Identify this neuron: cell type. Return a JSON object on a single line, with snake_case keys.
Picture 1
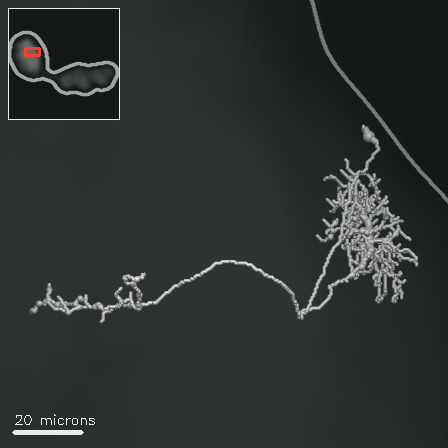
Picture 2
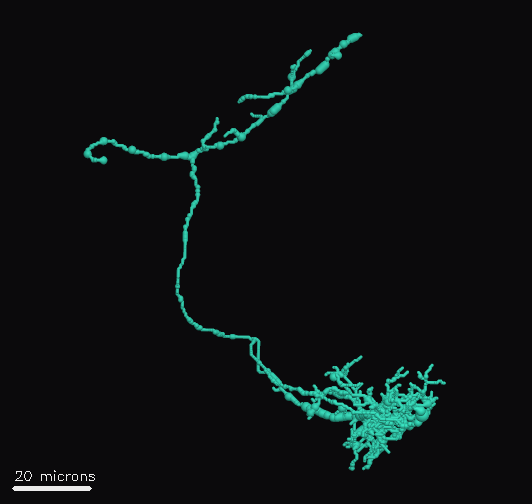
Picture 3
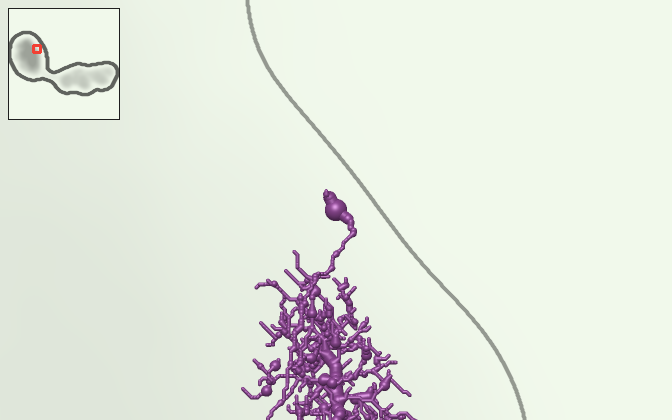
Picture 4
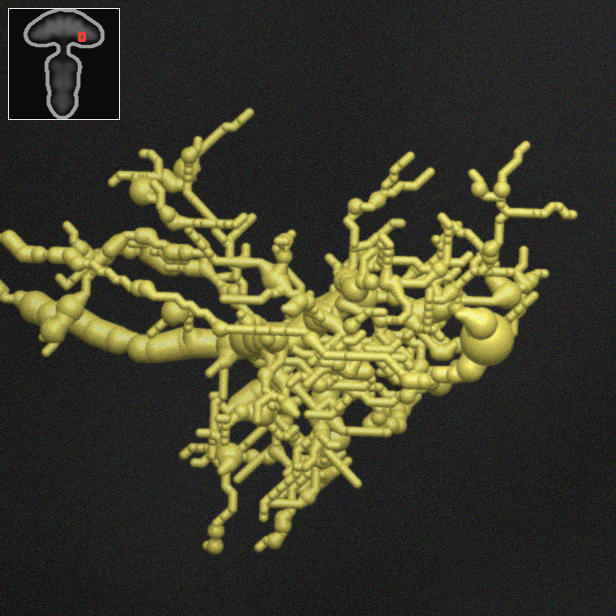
{"cell_type": "LC11"}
